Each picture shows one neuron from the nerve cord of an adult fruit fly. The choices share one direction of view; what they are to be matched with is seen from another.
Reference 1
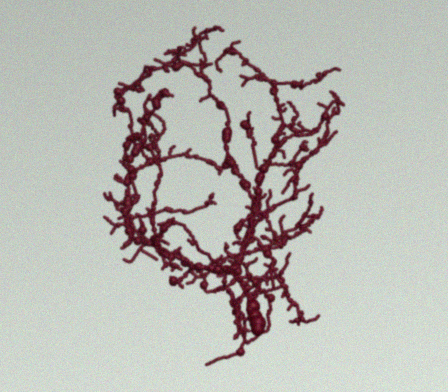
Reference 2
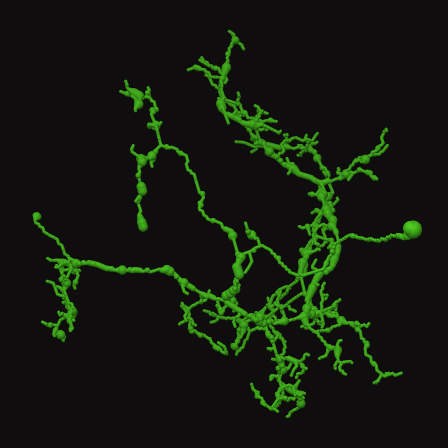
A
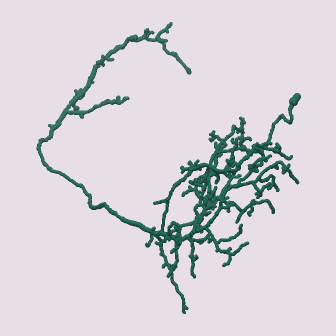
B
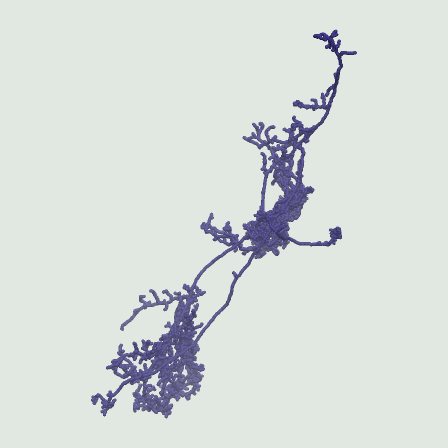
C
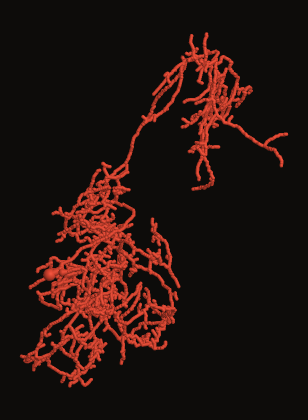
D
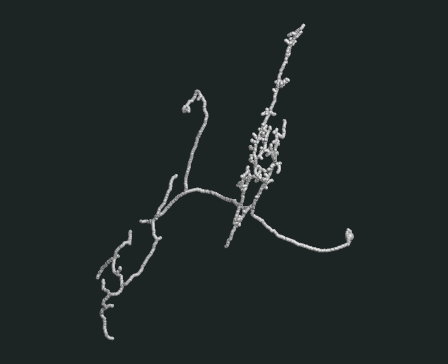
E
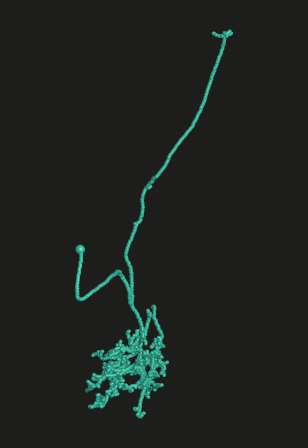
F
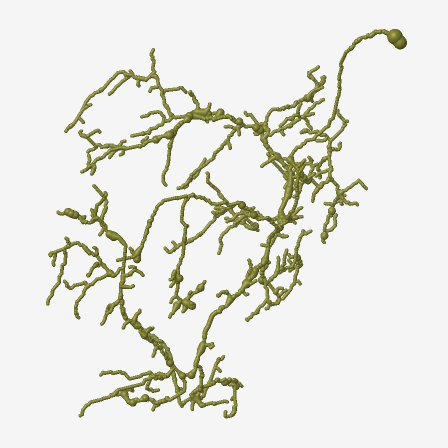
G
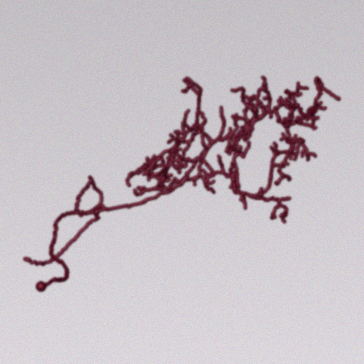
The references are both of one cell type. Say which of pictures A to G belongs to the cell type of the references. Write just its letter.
F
